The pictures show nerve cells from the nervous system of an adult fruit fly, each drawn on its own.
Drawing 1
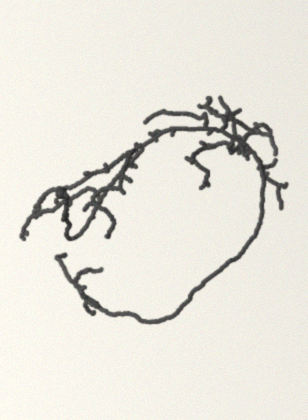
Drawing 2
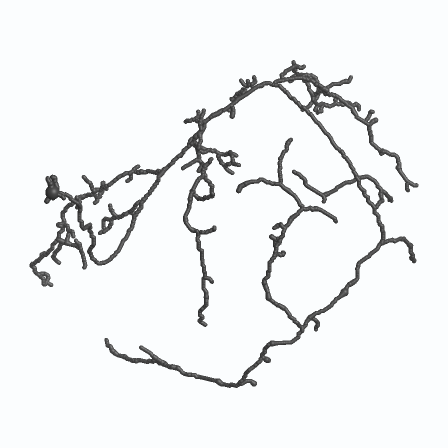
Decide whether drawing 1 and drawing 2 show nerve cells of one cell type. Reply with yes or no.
yes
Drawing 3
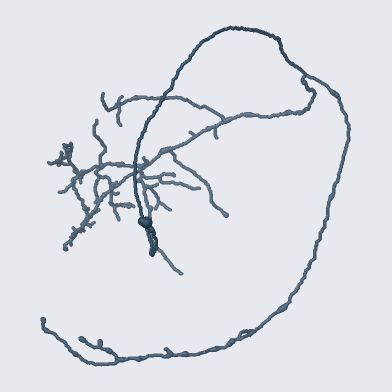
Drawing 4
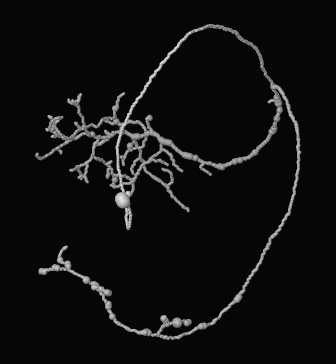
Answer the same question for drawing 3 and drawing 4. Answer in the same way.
yes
